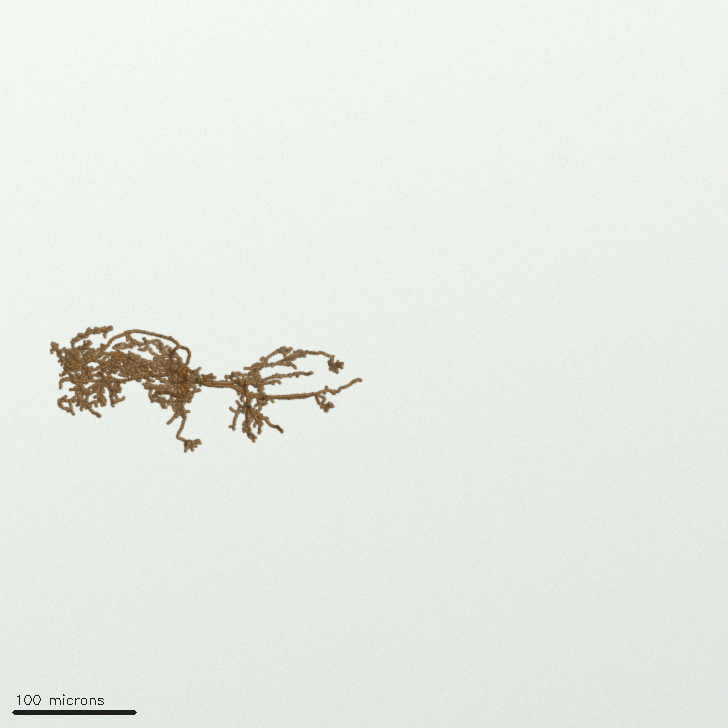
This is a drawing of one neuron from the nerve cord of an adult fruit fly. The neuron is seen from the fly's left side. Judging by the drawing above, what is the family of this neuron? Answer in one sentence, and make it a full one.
The family name for this neuron is hemilineage 06B.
